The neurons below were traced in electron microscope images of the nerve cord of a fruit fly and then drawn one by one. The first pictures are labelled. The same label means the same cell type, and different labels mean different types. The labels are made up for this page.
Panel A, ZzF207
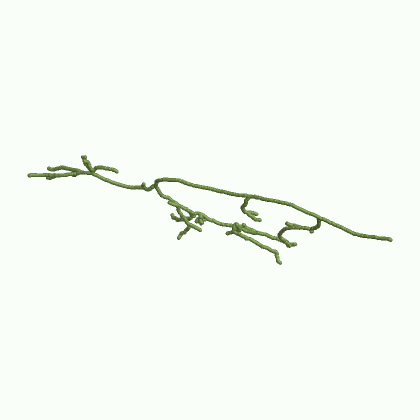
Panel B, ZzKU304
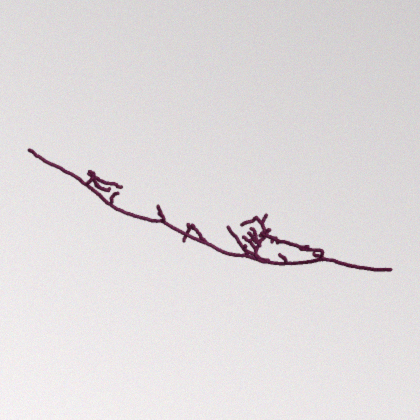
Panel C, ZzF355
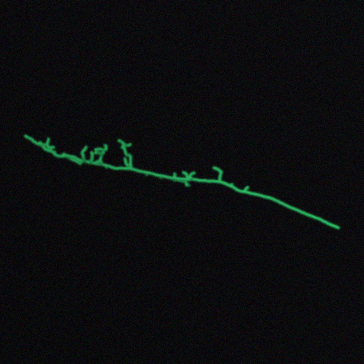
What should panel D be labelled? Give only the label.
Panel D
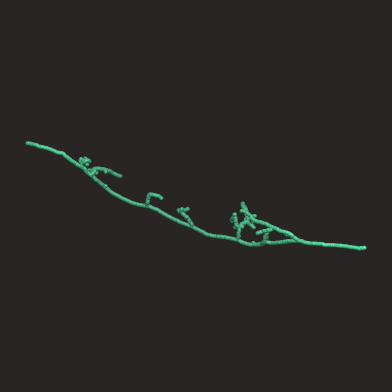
ZzKU304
